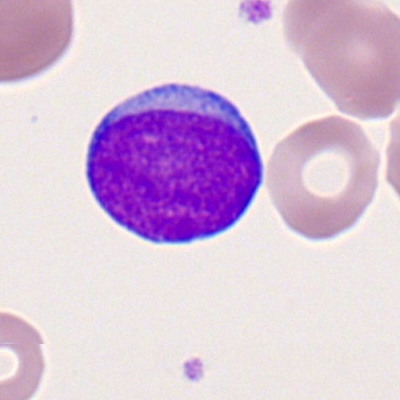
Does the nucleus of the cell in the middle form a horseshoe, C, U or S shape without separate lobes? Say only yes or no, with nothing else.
No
